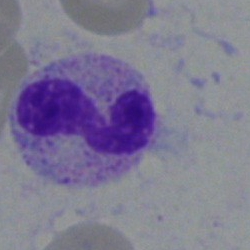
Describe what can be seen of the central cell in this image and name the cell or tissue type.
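A round outline bounds the cell. Its chromatin is dense and stains deep purple. The cytoplasm is pale lilac. The cell is a band neutrophil.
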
